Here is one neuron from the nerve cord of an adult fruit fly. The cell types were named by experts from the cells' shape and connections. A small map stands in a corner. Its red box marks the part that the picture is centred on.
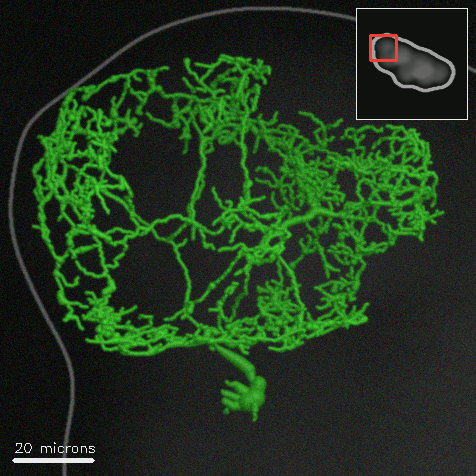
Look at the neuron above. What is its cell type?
INXXX181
